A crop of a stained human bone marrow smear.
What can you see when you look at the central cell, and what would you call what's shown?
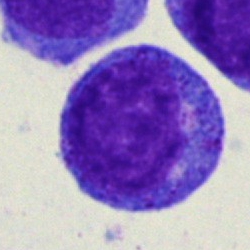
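Outline round and smooth. Chromatin finely granular and dark purple, lacking coarse clumps. Cytoplasm a blue rim, widest on the right side of the cell, with no vacuoles seen in it. The cell is a promyelocyte.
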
